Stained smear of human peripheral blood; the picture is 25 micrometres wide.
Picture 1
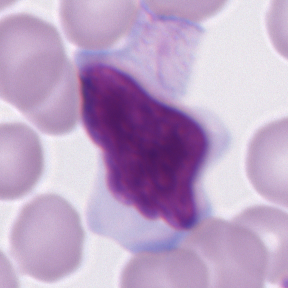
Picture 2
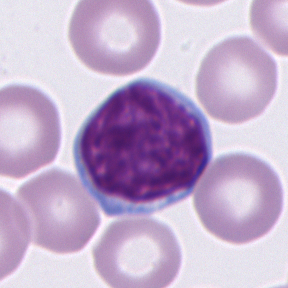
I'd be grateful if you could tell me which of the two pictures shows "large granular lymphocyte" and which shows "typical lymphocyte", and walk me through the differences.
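The large granular lymphocyte is in picture 1; the typical lymphocyte is in picture 2. In picture 1 the nucleus, about 17 by 9 micrometres, is elongated and runs from upper left to lower right, with no distinct nucleoli visible. Its pale blue cytoplasm is widest below the nucleus, and the cell outline is irregular and angular rather than round. Picture 2 has a smooth outline without projections, and its nucleus, about 11 micrometres across, has dark purple, coarsely clumped chromatin. Its pale blue cytoplasm forms only a thin rim around the nucleus.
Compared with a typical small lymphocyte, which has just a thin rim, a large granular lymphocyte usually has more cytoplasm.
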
